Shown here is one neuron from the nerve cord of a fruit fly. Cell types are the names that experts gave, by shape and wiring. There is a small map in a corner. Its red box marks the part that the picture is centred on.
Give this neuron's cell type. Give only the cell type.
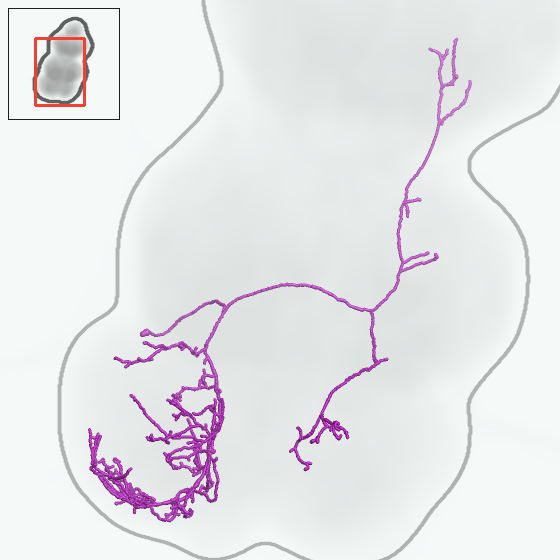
IN08B042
